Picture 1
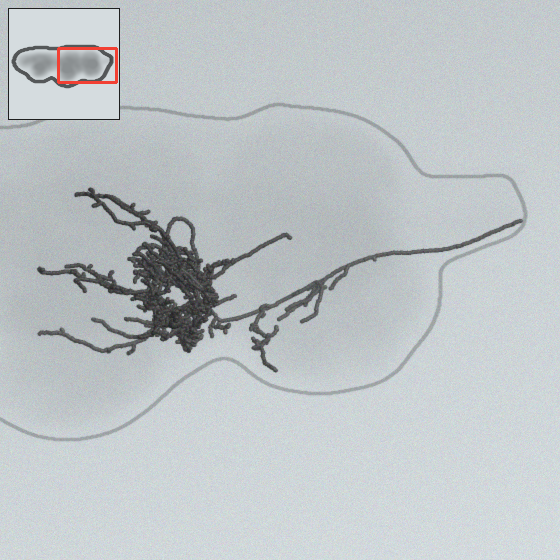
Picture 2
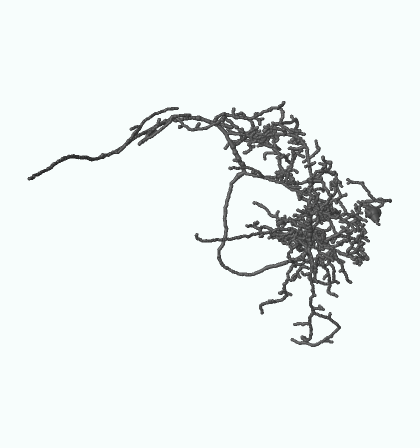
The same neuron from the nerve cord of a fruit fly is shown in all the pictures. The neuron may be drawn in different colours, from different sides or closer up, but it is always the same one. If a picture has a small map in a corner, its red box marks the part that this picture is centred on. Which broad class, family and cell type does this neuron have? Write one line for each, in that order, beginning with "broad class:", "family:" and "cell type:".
broad class: ascending neuron
family: hemilineage 17B
cell type: AN17B005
